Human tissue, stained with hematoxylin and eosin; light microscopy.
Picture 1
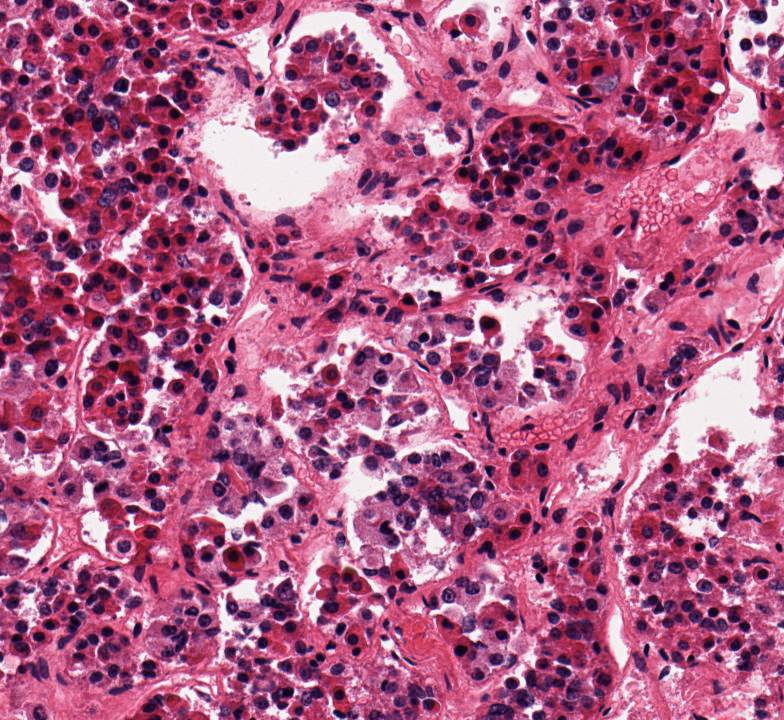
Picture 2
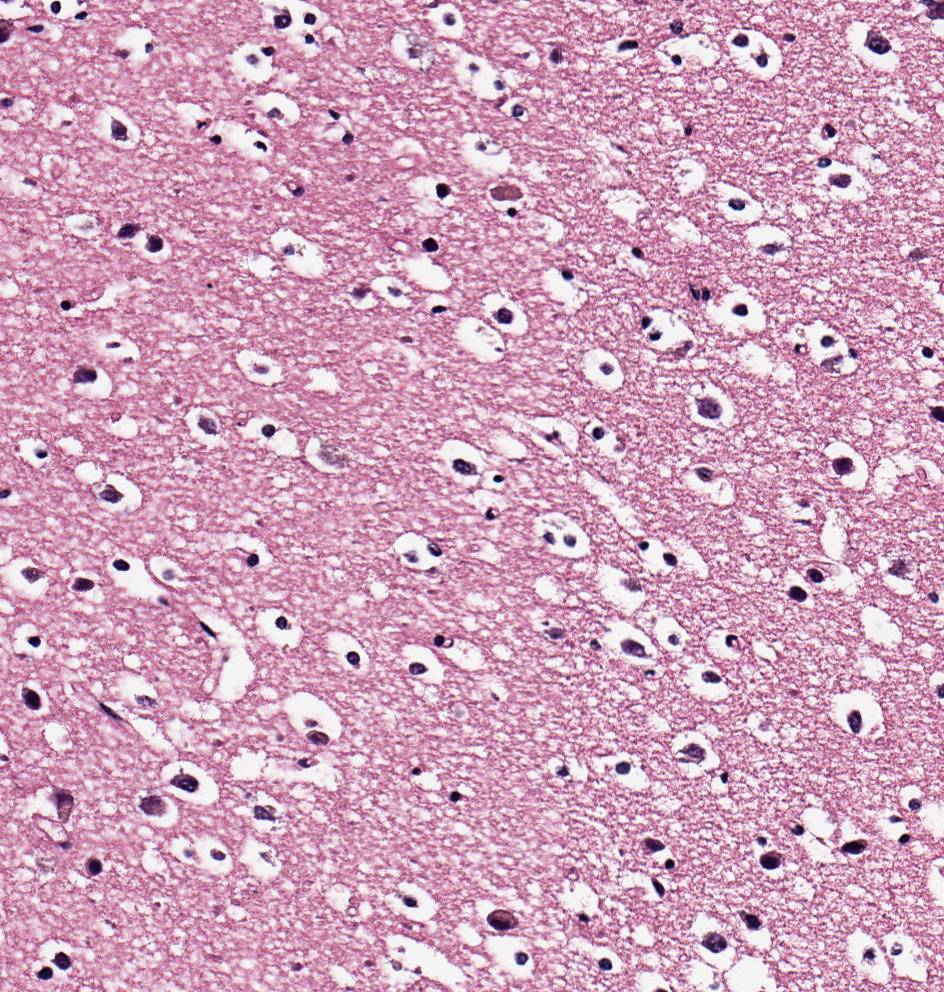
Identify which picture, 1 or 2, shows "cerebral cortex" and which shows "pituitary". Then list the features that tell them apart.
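Picture 1: pituitary. Picture 2: cerebral cortex. Pituitary: cells in rounded nests and cords throughout, divided by thin pink partitions. Nest nuclei round, dark, fairly uniform in size. Partitions delicate, carrying elongated spindle-shaped nuclei, clearest through centre and right. Small clusters of red blood cells in thin-walled vascular spaces, upper right and right centre. Cerebral cortex: single cells scattered fairly evenly over the whole field, forming no glands, tubules or other organised units. Two nuclear types mixed throughout: small, dense, round dark ones; larger, paler oval ones. Little visible cytoplasm in most cells. Narrow elongated clear channel running obliquely through lower left quarter.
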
